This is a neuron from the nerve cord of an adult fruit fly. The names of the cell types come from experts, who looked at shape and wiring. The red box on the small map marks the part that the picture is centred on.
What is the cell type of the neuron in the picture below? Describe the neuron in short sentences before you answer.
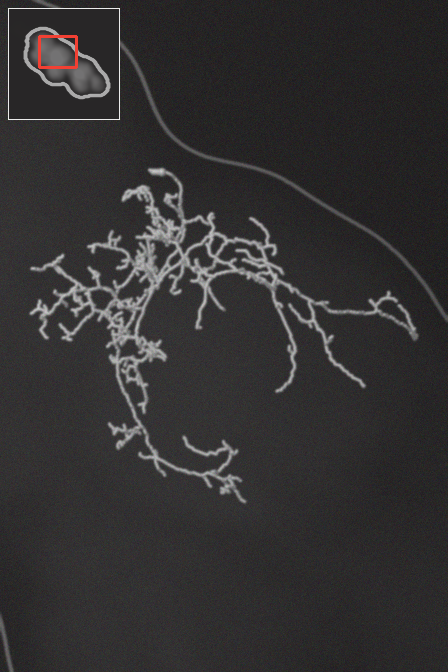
Dozens of branch ends can be seen. In this view it is about as wide as it is tall. It is a nerve-cord intrinsic neuron. Its cell type is IN17A084.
